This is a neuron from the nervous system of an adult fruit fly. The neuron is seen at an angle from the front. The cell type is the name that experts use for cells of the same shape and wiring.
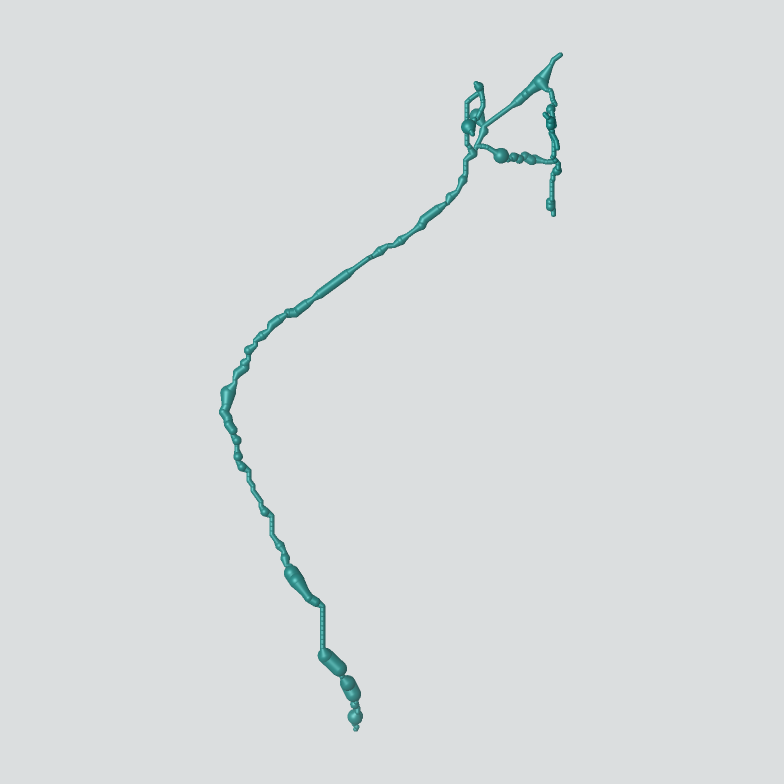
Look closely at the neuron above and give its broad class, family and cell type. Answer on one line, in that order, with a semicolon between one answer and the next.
sensory neuron entering the brain; class mechanosensory; BM_Vib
